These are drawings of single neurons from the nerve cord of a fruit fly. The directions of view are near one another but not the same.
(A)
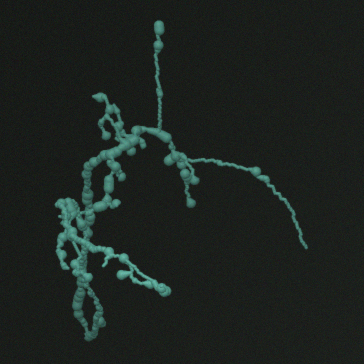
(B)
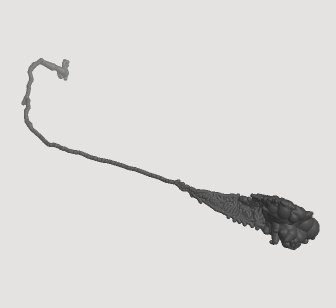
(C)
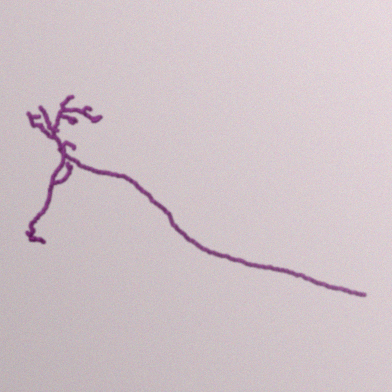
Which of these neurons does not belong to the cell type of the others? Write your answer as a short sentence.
The neuron in picture B is of another cell type than the rest.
